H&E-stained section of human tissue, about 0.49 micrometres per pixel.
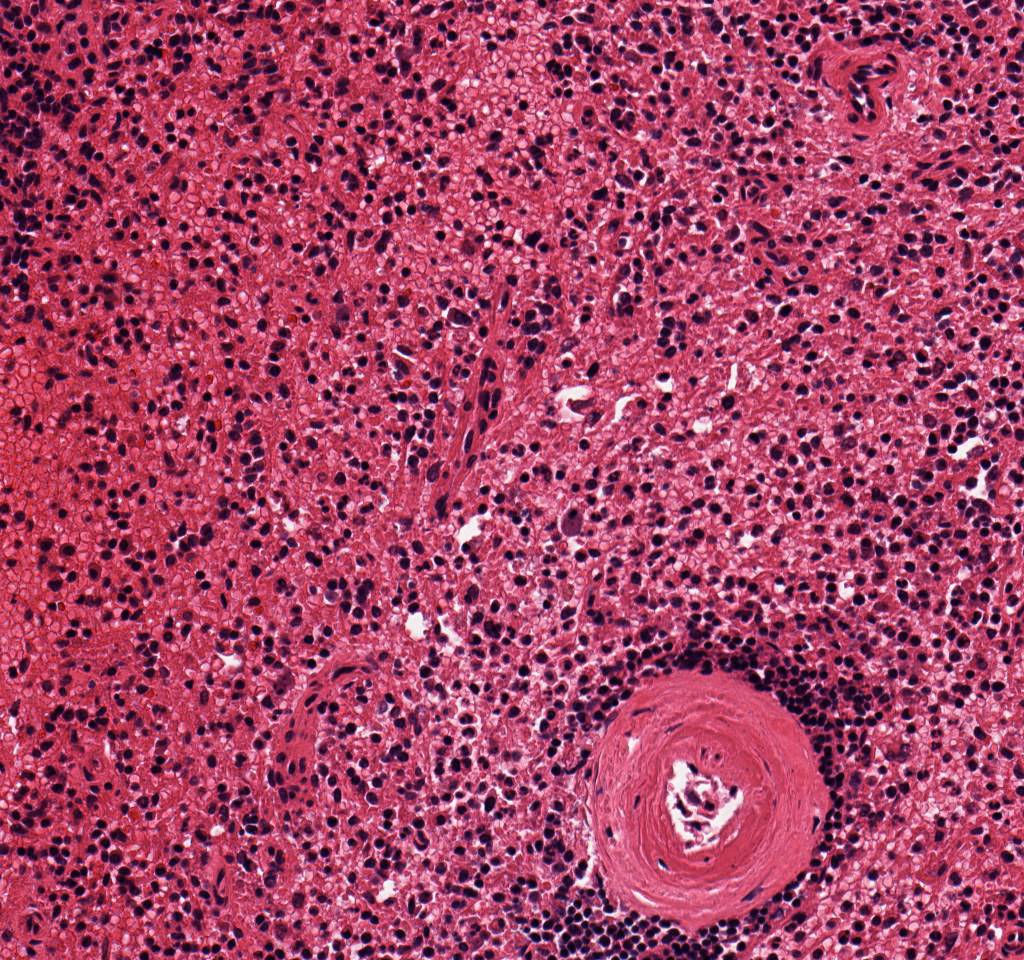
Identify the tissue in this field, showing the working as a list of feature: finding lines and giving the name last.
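Pattern: diffuse sheet of closely packed cells
Absent: glands, tubules, epithelium
Vessel: round, lower right, thick concentric homogeneous pink wall, small irregular lumen
Cuff: dense small dark lymphocytes around that vessel
Spaces: small irregular empty white gaps, mid-field
Name: spleen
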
